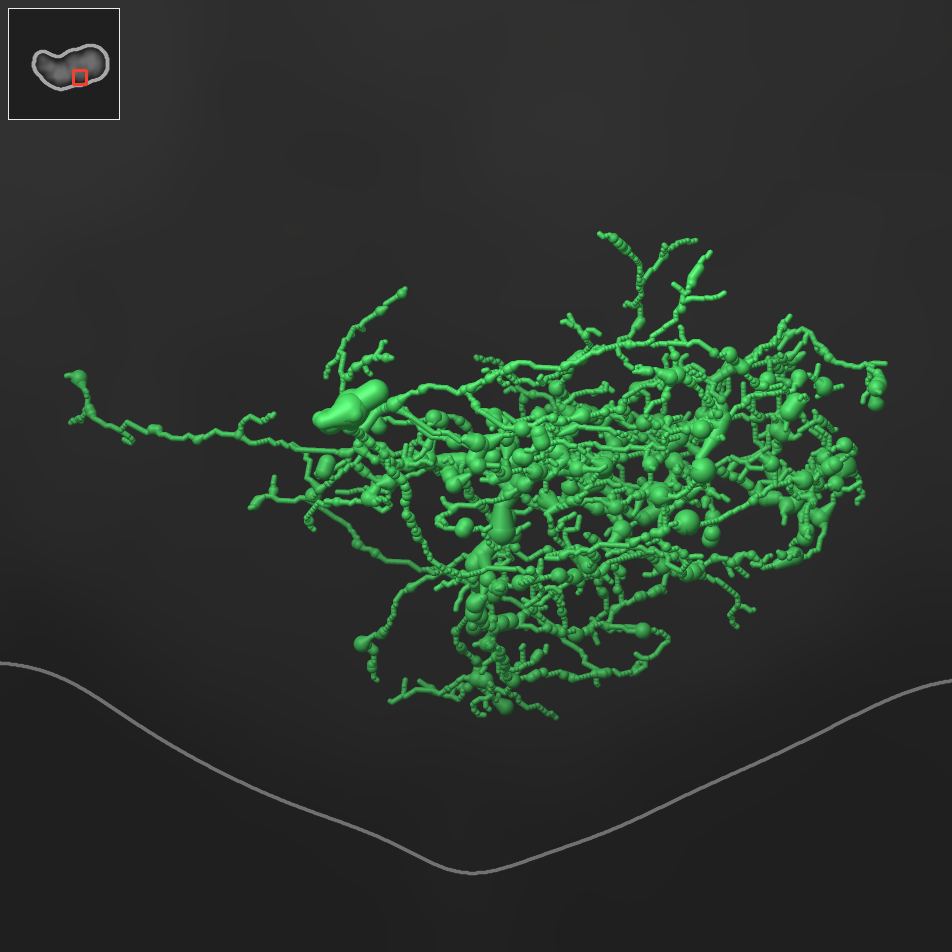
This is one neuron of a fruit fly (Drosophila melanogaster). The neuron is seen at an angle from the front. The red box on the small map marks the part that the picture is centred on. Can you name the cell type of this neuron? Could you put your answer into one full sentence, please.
To this neuron applies the cell type name GNG207.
